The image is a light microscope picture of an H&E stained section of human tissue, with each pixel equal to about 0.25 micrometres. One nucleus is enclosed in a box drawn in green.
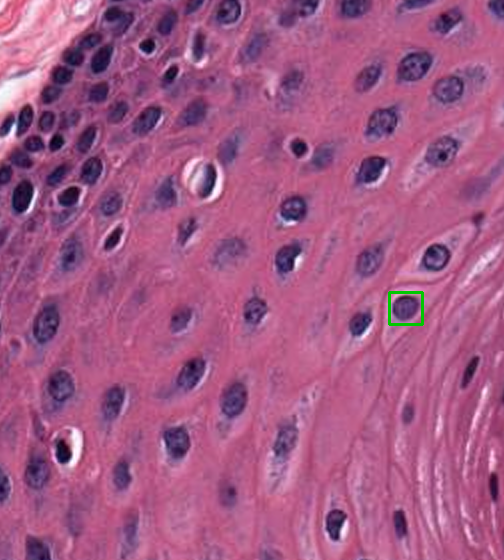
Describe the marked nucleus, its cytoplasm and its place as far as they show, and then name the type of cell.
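The nucleus is round with a smooth, sharply defined edge and sits in the middle of the cell. The cytoplasm is pink and smooth, surrounding the nucleus on all sides, and is outlined by a thin, distinct boundary line. It is a squamous epithelial cell.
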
